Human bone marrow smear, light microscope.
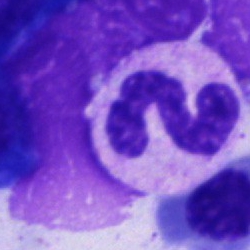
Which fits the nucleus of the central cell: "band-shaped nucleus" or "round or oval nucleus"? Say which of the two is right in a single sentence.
Its nucleus is stretched into a curved band instead of a compact mass, without separate lobes.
